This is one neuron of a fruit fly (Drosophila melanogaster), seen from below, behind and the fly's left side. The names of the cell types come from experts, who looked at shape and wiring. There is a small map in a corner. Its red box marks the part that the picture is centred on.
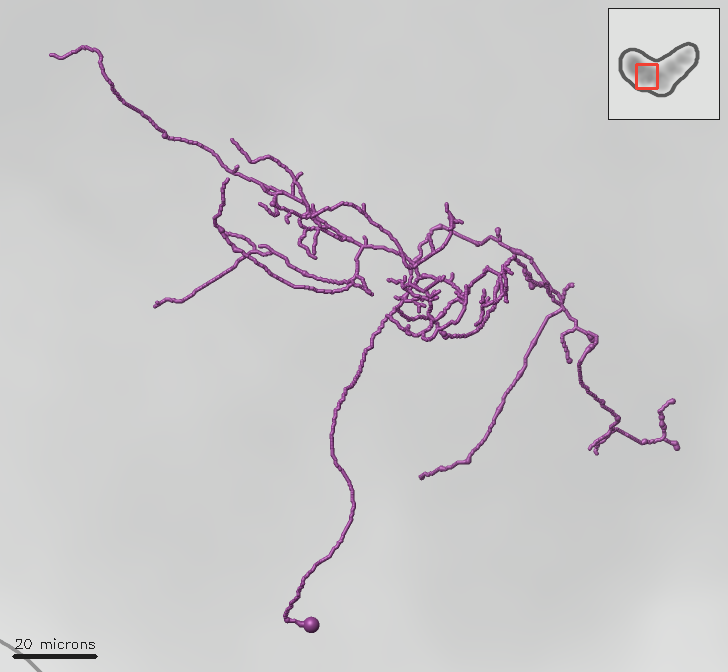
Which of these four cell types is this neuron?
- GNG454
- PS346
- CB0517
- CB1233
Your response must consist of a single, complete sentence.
As its cell type, this neuron has GNG454.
